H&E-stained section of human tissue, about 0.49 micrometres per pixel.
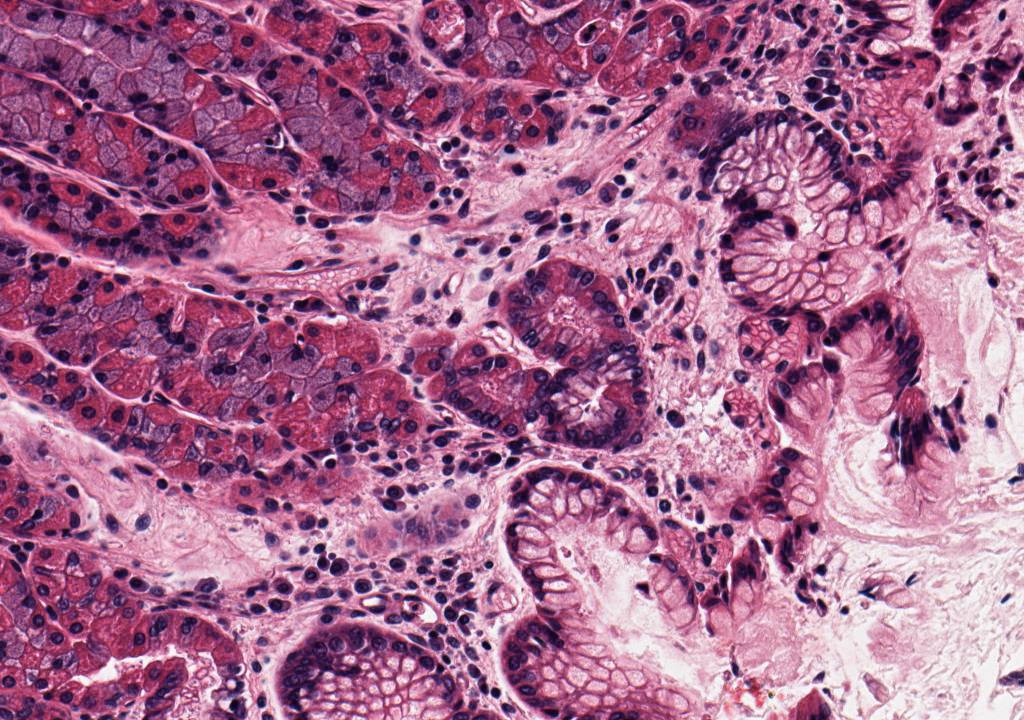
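Stomach, H&E. Left half: tightly packed glands with pink and purple cytoplasm; parietal cells, bright pink with round central nuclei, scattered among cells with purplish granular cytoplasm. Right half: glands lined by pale, clear cells with dark nuclei crowded basally. Central stroma between the two gland groups: many small cells with round dark nuclei.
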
